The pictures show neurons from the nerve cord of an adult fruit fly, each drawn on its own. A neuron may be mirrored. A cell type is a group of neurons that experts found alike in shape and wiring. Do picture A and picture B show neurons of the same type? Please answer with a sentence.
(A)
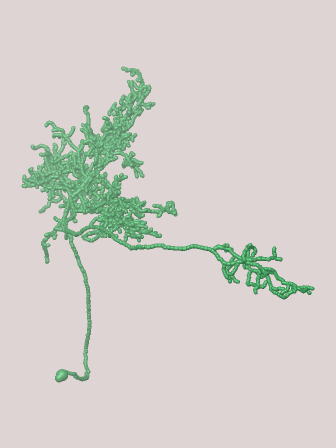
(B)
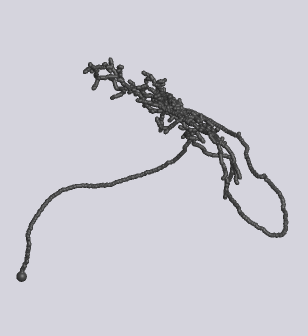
They are of different cell types.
